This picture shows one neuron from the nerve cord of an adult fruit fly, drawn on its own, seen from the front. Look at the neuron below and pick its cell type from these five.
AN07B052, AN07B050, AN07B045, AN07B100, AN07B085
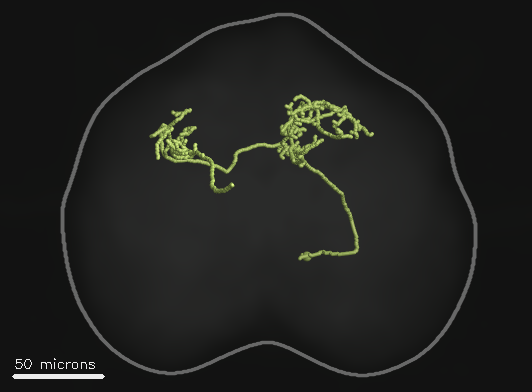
AN07B050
